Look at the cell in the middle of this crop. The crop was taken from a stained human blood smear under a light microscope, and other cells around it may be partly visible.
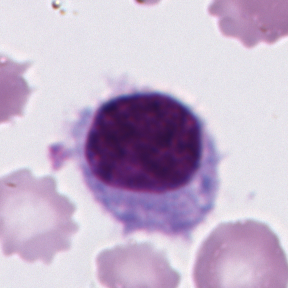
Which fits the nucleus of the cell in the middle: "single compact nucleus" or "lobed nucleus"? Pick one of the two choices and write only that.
Single compact nucleus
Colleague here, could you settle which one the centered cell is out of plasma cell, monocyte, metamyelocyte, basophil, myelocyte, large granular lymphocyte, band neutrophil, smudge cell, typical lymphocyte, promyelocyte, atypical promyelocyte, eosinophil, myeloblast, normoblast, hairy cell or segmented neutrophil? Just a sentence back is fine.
The middle of this crop holds a hairy cell.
